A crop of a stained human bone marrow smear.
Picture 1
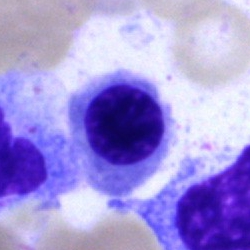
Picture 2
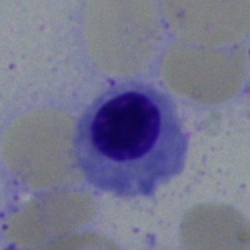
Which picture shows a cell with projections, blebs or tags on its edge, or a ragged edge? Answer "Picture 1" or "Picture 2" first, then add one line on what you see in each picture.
Picture 2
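What picture 1 shows: The cell has a smooth, round outline.
What picture 2 shows: The cell outline is irregular, with small bulges along its lower edge.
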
